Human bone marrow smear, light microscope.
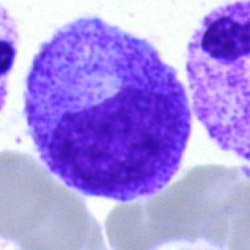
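Myelocyte in a stained human bone marrow smear, the cell in the middle. The nucleus lies in the lower half of the cell, its upper-left border indented inward. A pale clear zone of cytoplasm occupies this indentation. Fine purple granules fill the cytoplasm.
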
